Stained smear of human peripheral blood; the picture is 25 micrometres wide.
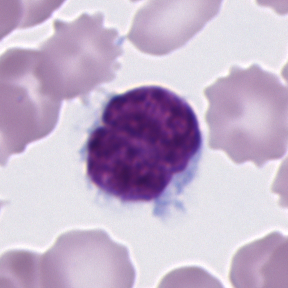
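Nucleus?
About 10 micrometres across in a cell about 11 micrometres across, filling about 80% of the cell's area, with a distinct notch in its upper-left border.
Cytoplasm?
Only a scant, pale blue rim around the nucleus; no granules visible.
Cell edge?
Ragged with fine hair-like cytoplasmic projections, most plainly on the left and lower right.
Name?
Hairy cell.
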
